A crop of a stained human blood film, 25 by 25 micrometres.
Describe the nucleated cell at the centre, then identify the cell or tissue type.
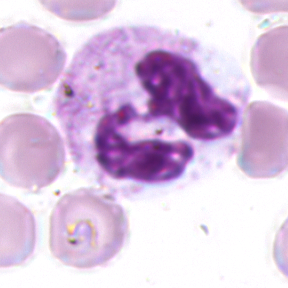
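So the outline here is roughly round, and there's plenty of pale lilac-pink cytoplasm carrying only fine, faint granules. The chromatin, by contrast, is dark purple and coarsely clumped. It's a segmented neutrophil.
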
